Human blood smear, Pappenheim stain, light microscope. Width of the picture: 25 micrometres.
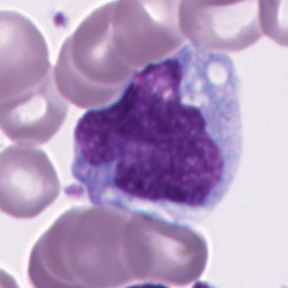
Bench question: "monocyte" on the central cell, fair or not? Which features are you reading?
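Cell outline irregular, not round. Nucleus irregular in shape, upper edge indented. Cytoplasm pale grey-blue, lying mostly on the right of the nucleus, with a clear round vacuole at upper right and no coarse granules.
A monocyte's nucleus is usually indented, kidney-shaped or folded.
The indented nucleus therefore speaks for monocyte.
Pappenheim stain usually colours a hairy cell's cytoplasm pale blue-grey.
The cytoplasm colour thus does not count against hairy cell. Monocyte fits.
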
